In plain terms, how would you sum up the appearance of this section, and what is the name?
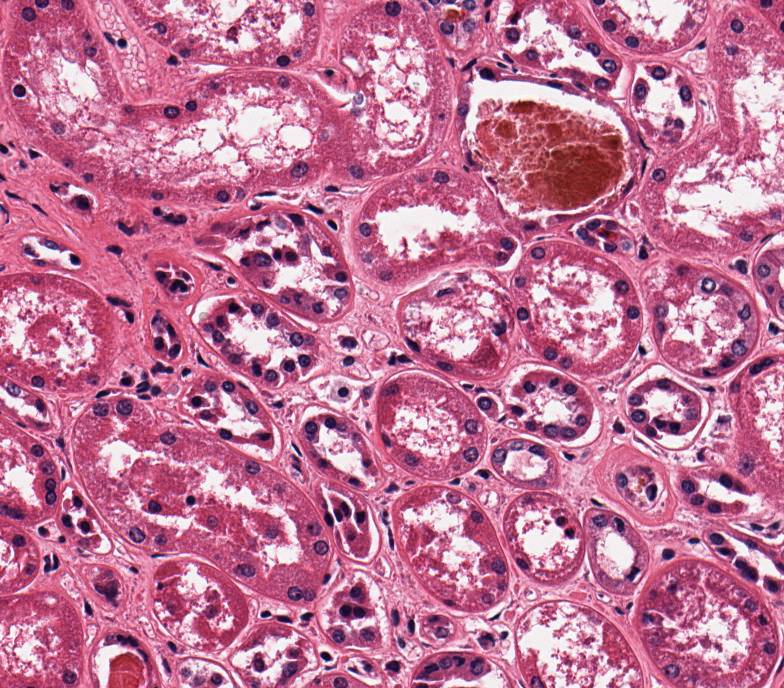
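The field is packed with round and oval tubule cross-sections, thin strands of interstitium between them. The larger tubules are lined by cuboidal to low columnar cells with abundant granular pink cytoplasm. Lining nuclei are round, dark and in a single layer. A smaller reddish-brown cast lies in a tubule at the bottom left edge. It's renal cortex.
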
